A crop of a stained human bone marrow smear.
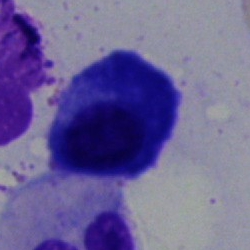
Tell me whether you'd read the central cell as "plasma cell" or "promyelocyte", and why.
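Plasma cell.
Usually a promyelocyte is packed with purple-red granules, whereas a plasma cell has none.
First check, granules: no distinct granules are seen in the cytoplasm, and that decides it. Next, outline: irregular and somewhat angular rather than smoothly round. Then cytoplasm: the rim is widest above the nucleus. Last, surroundings: a pale grey-blue area of another cell touches the lower edge.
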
